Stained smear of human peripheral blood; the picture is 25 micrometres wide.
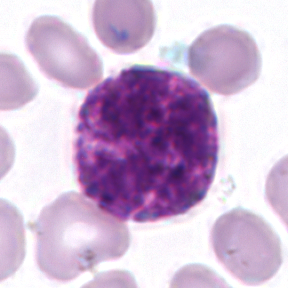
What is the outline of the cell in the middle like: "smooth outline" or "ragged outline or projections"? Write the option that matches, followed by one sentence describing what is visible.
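Smooth outline. The surface of the cell shows no projections.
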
